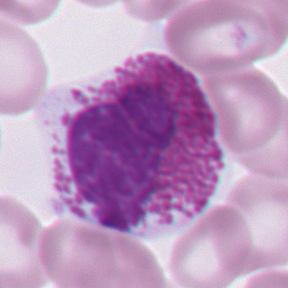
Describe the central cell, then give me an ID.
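Nucleus: divided into more than one lobe, the largest lying on the left side of the cell. Cytoplasm: filled with coarse, round, reddish-pink granules, most crowded in the right half. Cell type: eosinophil.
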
